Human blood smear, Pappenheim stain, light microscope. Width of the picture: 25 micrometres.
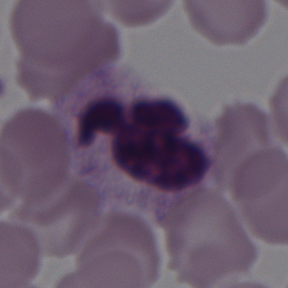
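Segmented neutrophil at the centre of a stained smear of human peripheral blood. The outline of the cell is roughly round, though faint and ragged at the edge. A smaller nuclear lobe on the left is joined to a larger nuclear mass on the right, and no nucleoli can be seen. Fine lilac-purple granules lie scattered through the cytoplasm.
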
